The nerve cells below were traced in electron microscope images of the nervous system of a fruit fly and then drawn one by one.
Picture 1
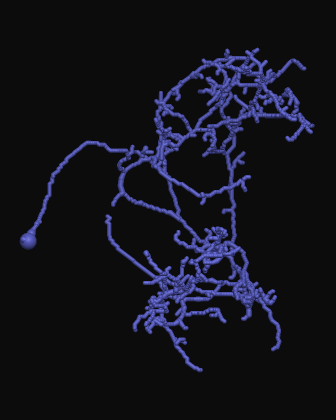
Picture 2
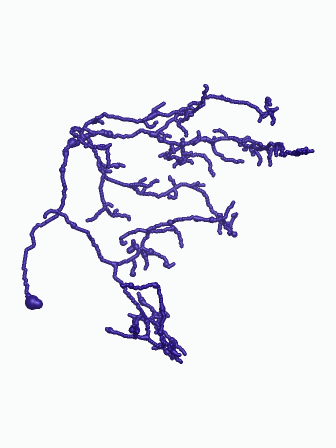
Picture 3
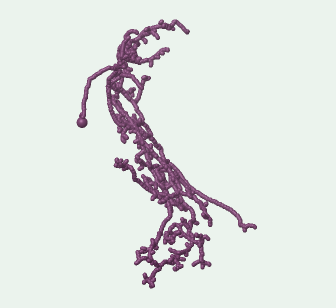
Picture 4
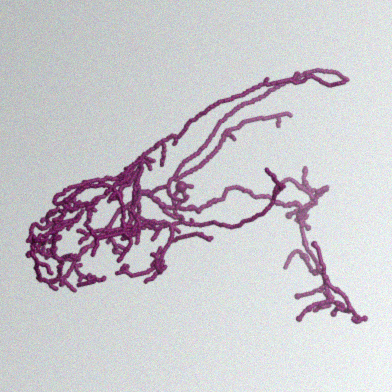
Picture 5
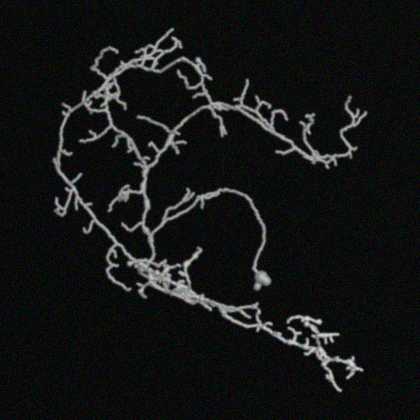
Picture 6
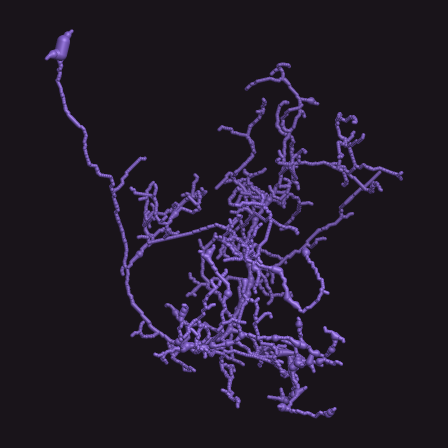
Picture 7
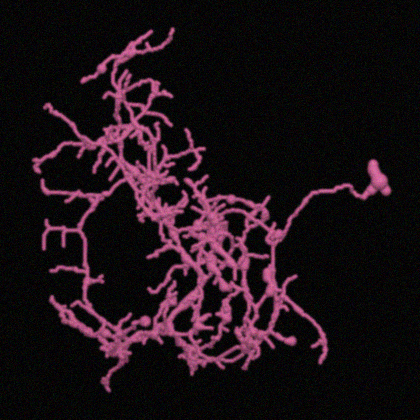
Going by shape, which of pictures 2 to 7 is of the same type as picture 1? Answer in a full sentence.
Picture 7 is of the same cell type.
